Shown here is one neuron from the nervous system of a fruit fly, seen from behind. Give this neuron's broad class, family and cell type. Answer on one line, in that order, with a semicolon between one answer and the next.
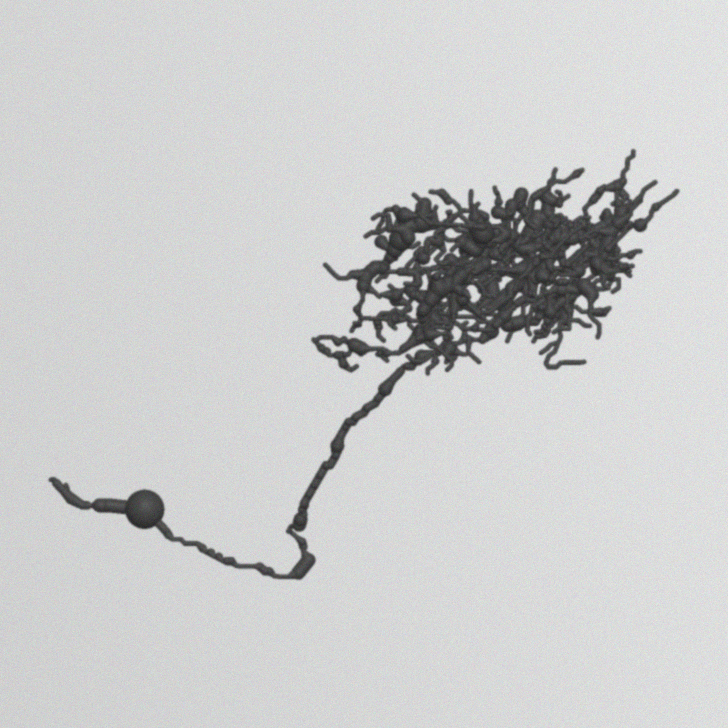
optic-lobe intrinsic neuron; Pm; Pm4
